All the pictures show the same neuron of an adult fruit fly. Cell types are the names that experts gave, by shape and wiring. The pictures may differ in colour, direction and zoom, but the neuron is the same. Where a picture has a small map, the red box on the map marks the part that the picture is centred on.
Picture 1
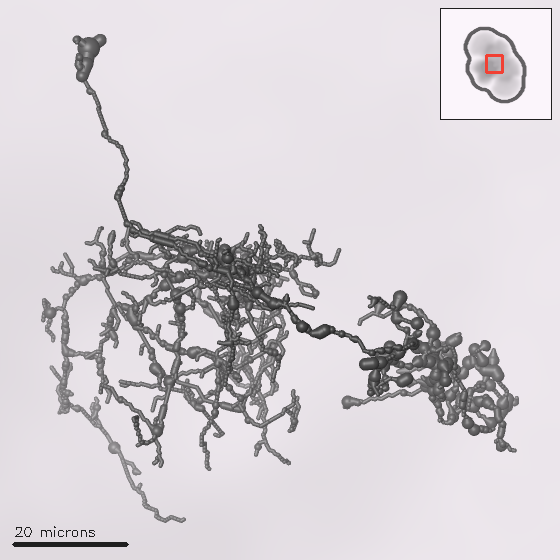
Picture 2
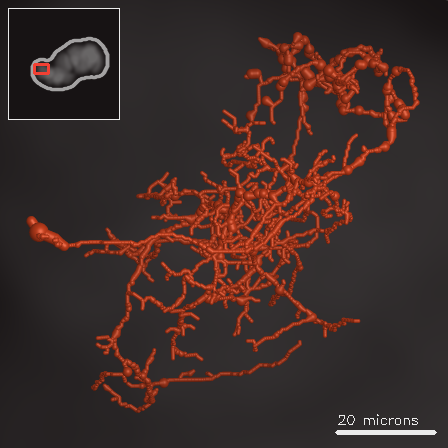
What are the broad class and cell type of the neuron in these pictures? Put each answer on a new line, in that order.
nerve-cord intrinsic neuron
INXXX353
